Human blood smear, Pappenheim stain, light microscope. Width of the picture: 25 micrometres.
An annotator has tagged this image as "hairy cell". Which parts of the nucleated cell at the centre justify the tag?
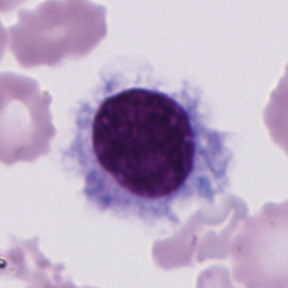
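Going with a hairy cell is the ragged border, with fine hair-like projections all around.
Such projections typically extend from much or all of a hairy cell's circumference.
The moderate rim of cytoplasm around the whole nucleus fits as well.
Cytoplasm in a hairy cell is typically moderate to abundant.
The nucleus, about 10 by 9 micrometres, is round to slightly oval with no indentation.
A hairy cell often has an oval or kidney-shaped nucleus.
Its slight ovality agrees, but nothing here is kidney-shaped. The chromatin is dense and stains dark purple.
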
